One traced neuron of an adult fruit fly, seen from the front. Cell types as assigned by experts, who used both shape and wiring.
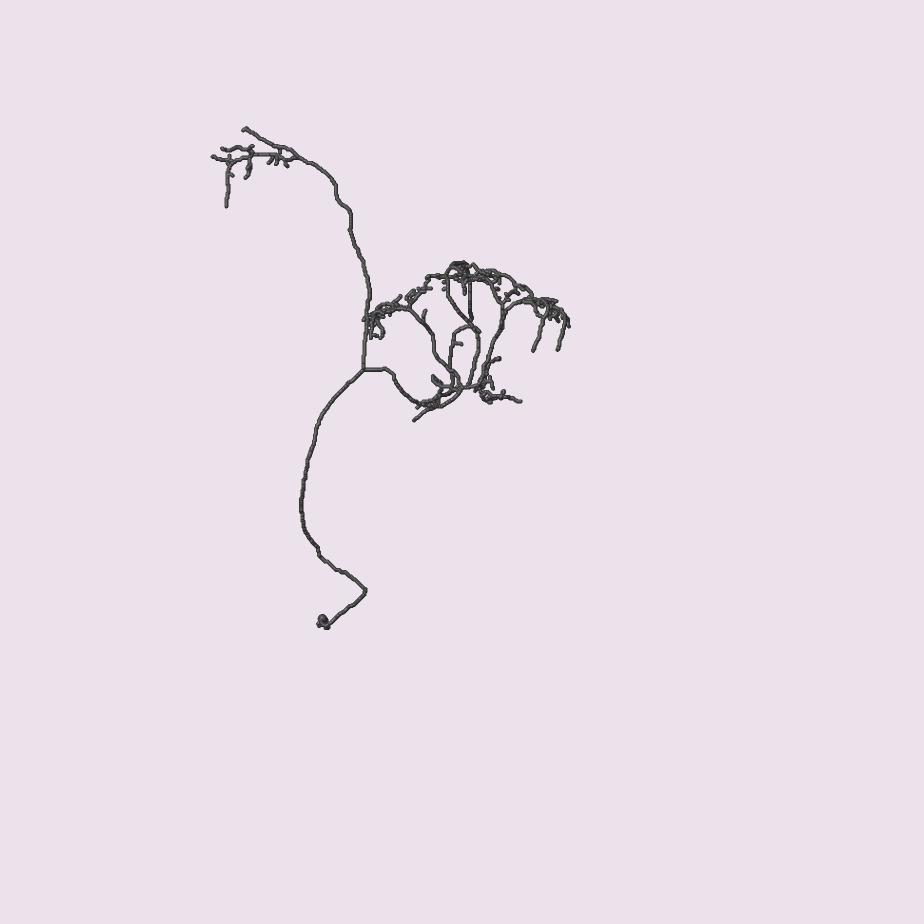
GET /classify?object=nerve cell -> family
hemilineage LALv1_dorsal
